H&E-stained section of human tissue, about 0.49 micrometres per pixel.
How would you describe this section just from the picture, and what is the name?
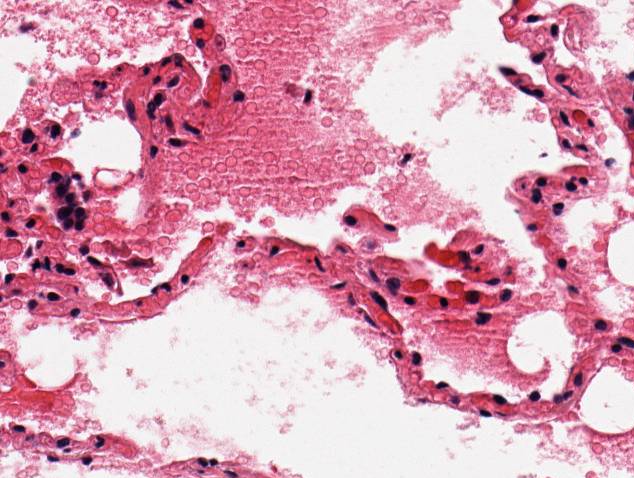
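Across the whole field, thin branching tissue walls outline irregular open spaces. Nuclei within these walls are small, dark and oval to elongated, set in a single or double row. At the left edge, about midway down, sits a small cluster of crowded dark nuclei. Glands, muscle bundles and fat cells are absent. This section is lung.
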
